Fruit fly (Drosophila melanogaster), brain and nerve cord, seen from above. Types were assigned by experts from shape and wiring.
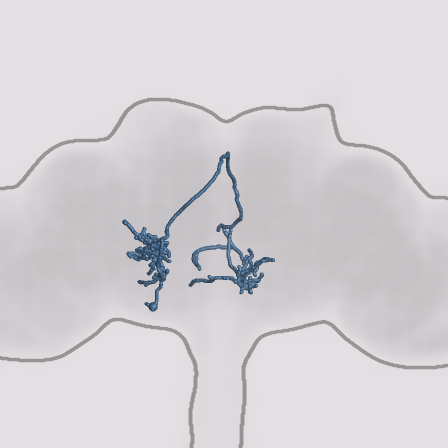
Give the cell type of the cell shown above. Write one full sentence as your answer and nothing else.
The neuron here is of the cell type CL155.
